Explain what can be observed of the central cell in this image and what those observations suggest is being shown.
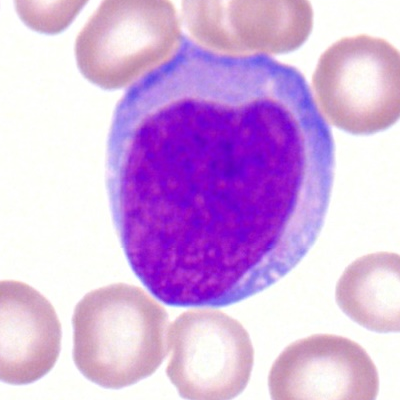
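Outline rounded, edge smooth. Nucleus occupies most of the cell, with a notch in its top edge. Cytoplasmic rim widest above the nucleus. Myeloblast.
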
